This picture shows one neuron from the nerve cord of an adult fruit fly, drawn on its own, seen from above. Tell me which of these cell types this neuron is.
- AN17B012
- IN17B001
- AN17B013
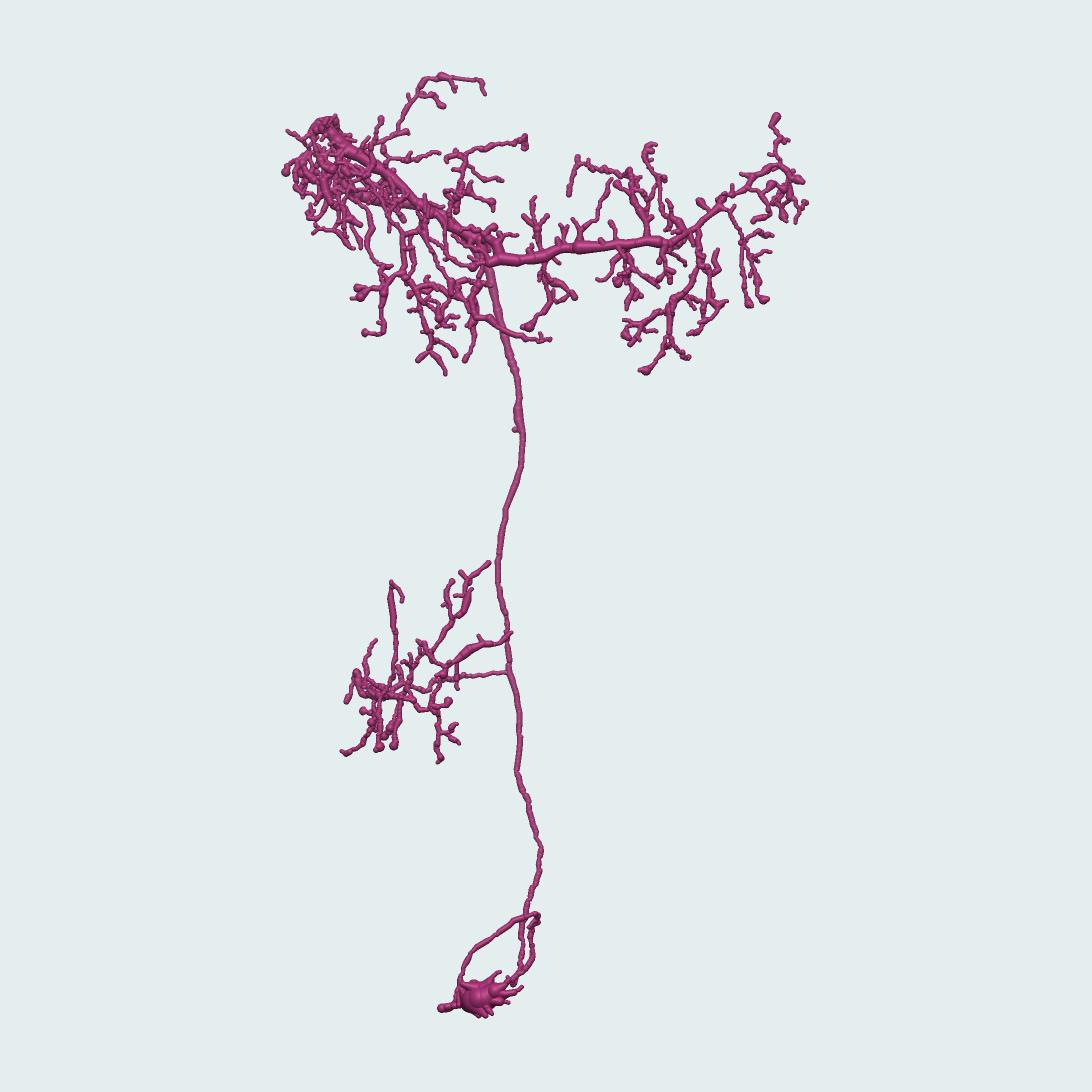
IN17B001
